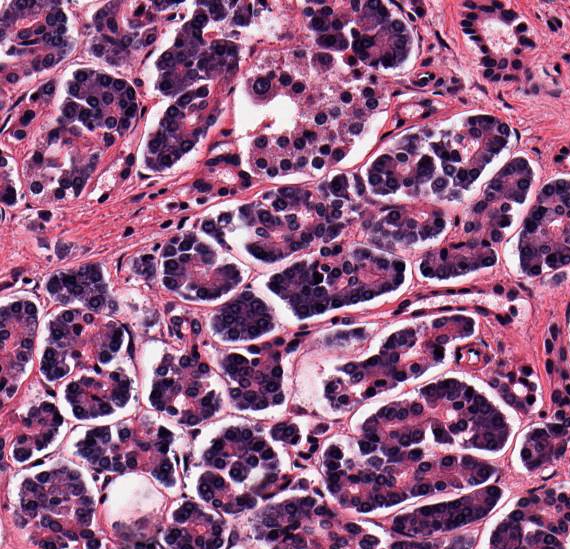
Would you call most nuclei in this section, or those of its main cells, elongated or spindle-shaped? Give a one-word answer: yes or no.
No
